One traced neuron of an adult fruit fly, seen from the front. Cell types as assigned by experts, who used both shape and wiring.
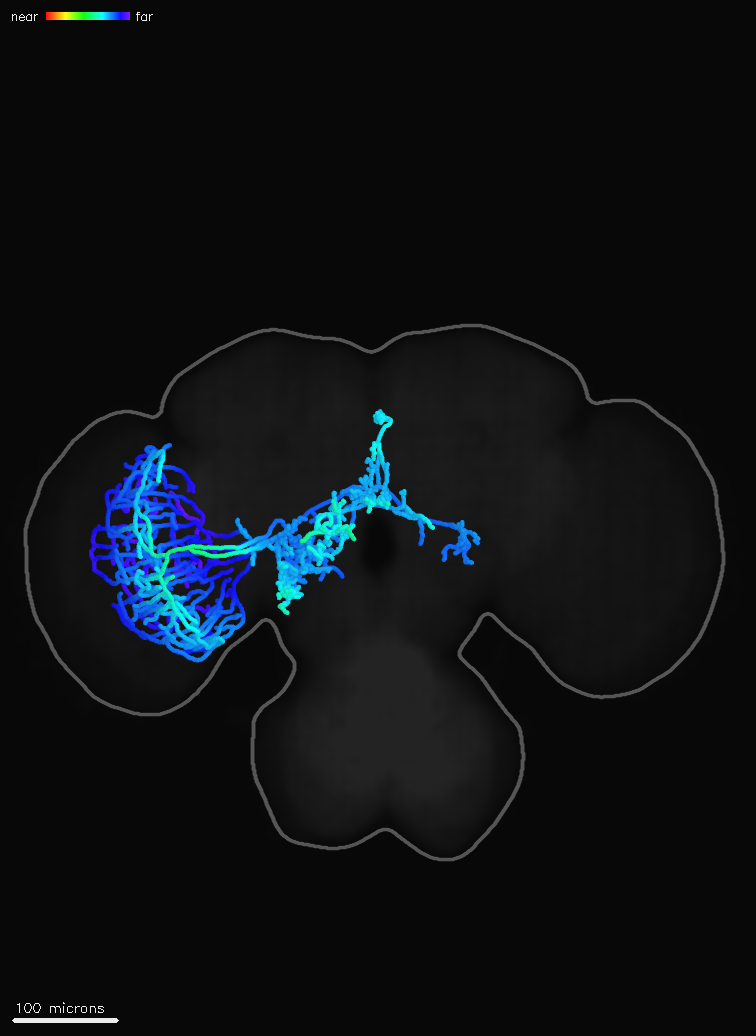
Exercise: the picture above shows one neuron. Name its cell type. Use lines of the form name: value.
cell type: OLVC3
